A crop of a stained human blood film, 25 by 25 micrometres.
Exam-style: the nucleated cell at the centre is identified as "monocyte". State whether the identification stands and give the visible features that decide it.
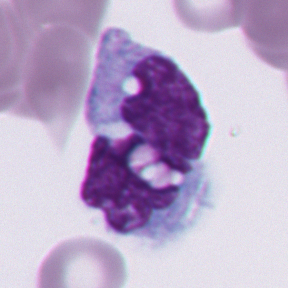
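The nucleus is folded, partly wrapping a pale central area to form an upper and a lower mass; no nucleoli are seen in it. The pale greyish blue cytoplasm is most extensive at the upper left of the cell. A small round clear hole lies in the cytoplasm at the edge of the upper nuclear notch. The border at the lower right is faint and ragged. That clear hole speaks for monocyte.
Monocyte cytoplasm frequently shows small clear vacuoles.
The missing nucleoli also agree with monocyte.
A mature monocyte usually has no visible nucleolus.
The ragged stretch lies at the lower right, so it weighs little toward hairy cell.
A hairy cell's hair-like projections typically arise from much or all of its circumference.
This is a monocyte.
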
